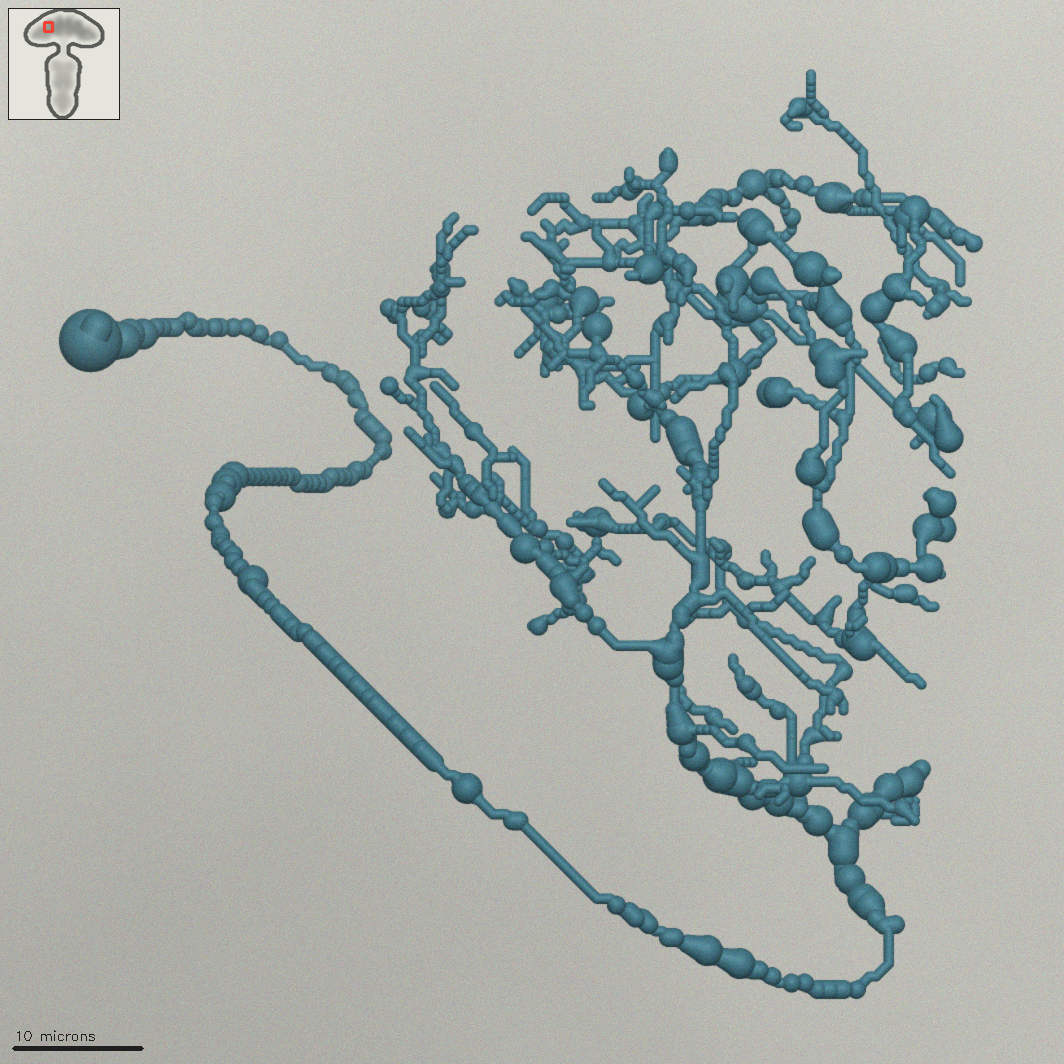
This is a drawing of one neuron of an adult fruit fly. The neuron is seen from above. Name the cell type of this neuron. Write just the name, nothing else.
SLP077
